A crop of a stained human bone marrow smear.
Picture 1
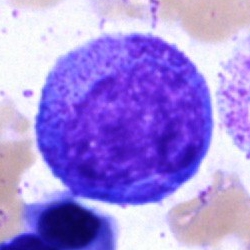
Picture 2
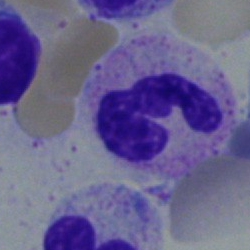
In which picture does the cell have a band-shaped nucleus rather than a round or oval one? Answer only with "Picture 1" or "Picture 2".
Picture 2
